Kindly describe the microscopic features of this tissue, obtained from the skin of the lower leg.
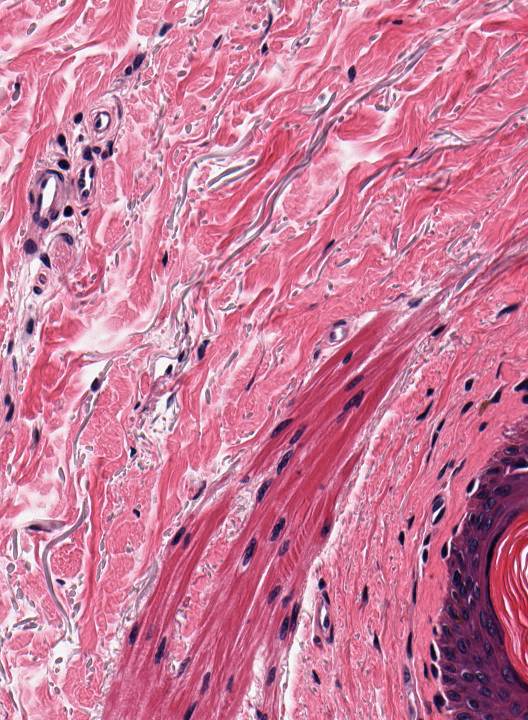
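Most of the field consists of dense connective tissue made up of pink collagen bundles. Through the lower centre, a band of smooth muscle runs diagonally from the lower left toward the upper right. Its nuclei are elongated and cigar-shaped, lying along the length of the band. Between the collagen bundles, the fibroblast nuclei are sparse, thin and dark.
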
